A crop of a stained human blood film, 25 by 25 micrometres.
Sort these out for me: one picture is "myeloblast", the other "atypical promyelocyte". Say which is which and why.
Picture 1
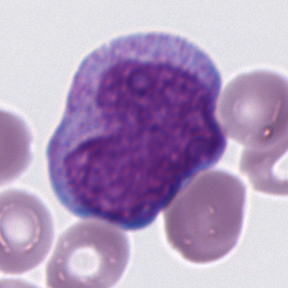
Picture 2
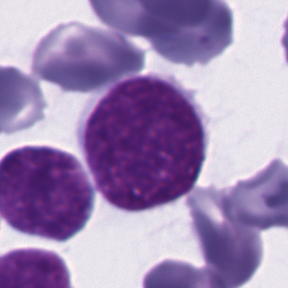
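An atypical promyelocyte appears in picture 1 and a myeloblast in picture 2. The atypical promyelocyte measures about 18 by 15 micrometres, and its nucleus fills about 70% of the cell's area. Its outline is rounded but irregular, with a smooth edge and no sharp projections, whereas the myeloblast has a round outline. The cytoplasm of the atypical promyelocyte is grey-blue, deepening to darker blue at the edge, and holds fine, dust-like purplish granules. In the myeloblast, cytoplasm is scant, at most a thin pale rim around the nucleus, and no granules are visible.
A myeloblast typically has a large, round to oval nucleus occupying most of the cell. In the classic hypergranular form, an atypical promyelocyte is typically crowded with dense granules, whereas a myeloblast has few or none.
No vacuoles are seen in either cell. Red cells press against the right and lower borders of the atypical promyelocyte, and a second dark round cell of similar appearance lies close to the myeloblast at the lower left.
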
